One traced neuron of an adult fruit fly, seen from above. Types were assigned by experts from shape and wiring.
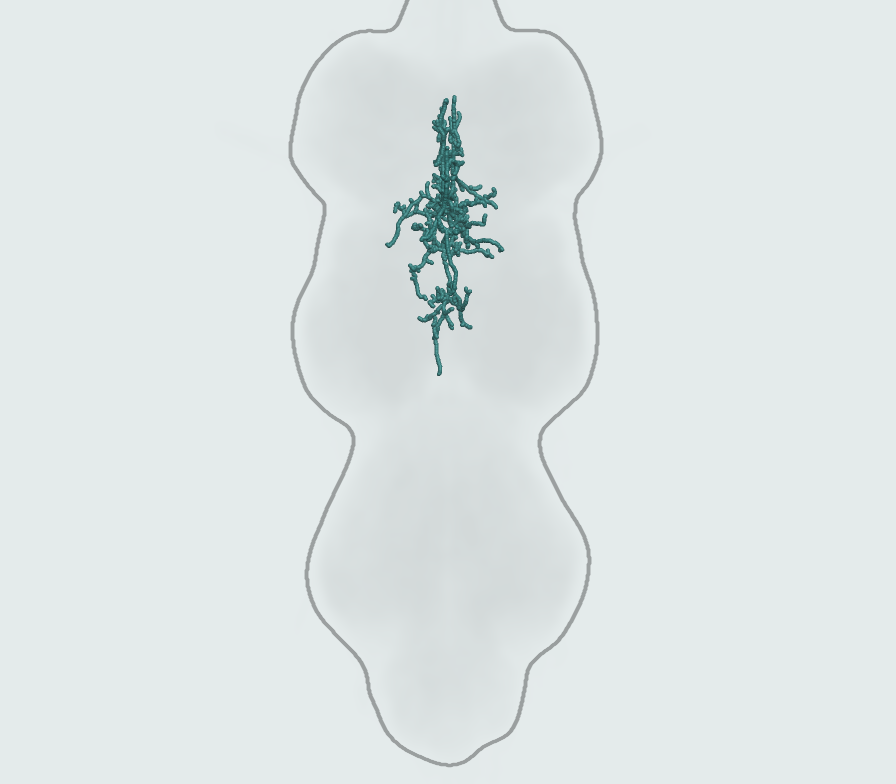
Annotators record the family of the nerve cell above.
hemilineage 00A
